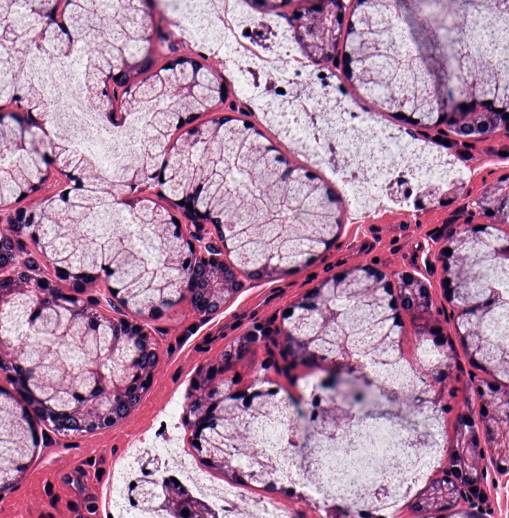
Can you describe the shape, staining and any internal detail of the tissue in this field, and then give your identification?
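Rounded glandular units with pale cytoplasm are separated by thin branching bands of pink connective tissue. Pale, finely bubbly cytoplasm fills most of each gland cell, whose small dark nuclei are flattened against the base. The bands hold scattered elongated dark nuclei. Tissue: minor salivary gland.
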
